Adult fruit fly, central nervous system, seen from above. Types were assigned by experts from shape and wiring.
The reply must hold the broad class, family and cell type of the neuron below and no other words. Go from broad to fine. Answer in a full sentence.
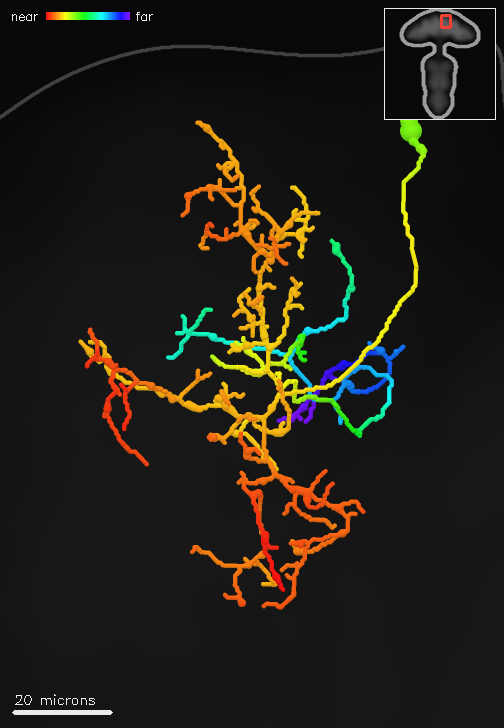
A central-brain intrinsic neuron of hemilineage CREa2_ventral, type CB3523.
